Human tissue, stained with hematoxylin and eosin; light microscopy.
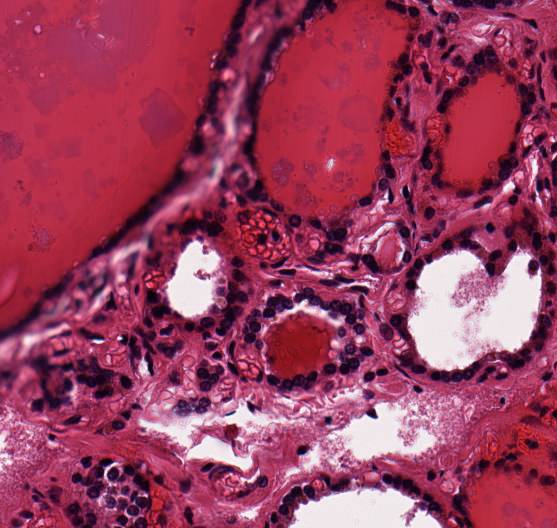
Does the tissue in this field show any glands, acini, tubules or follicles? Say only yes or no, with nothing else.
Yes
